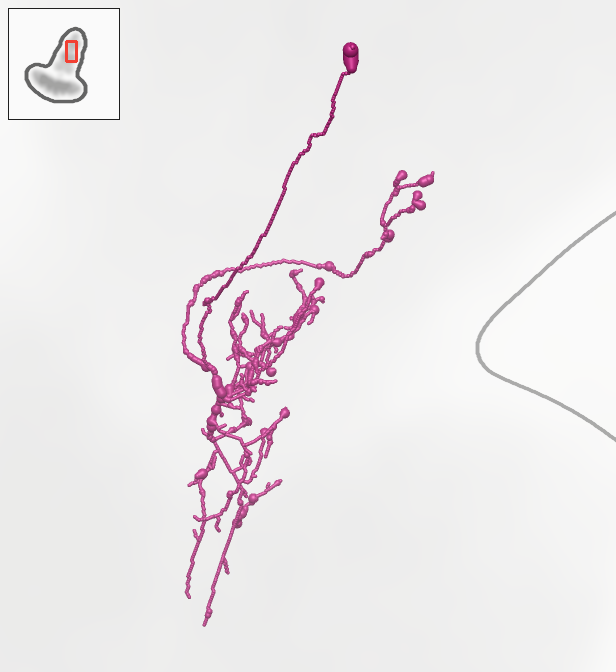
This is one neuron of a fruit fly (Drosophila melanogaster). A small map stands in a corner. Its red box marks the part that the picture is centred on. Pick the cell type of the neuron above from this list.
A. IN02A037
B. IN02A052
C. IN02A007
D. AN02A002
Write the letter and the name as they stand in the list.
B. IN02A052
